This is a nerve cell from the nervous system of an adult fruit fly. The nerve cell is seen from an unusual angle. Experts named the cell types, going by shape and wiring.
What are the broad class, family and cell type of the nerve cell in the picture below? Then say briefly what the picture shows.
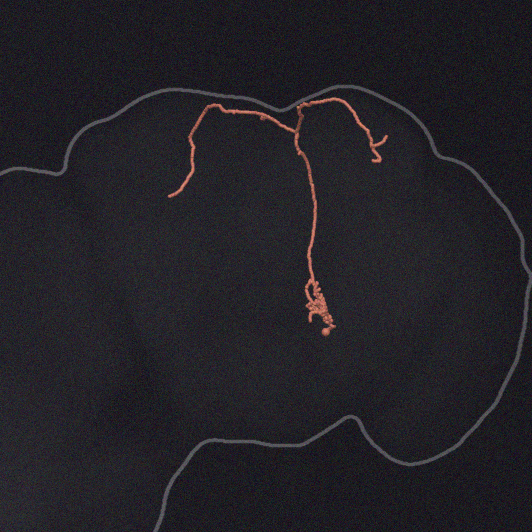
This is a central-brain intrinsic neuron. Its family is hemilineage FLAa3. Its cell type is FLA004m. Its cell body lies in the middle of the picture. As drawn here it is about as wide as it is tall.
